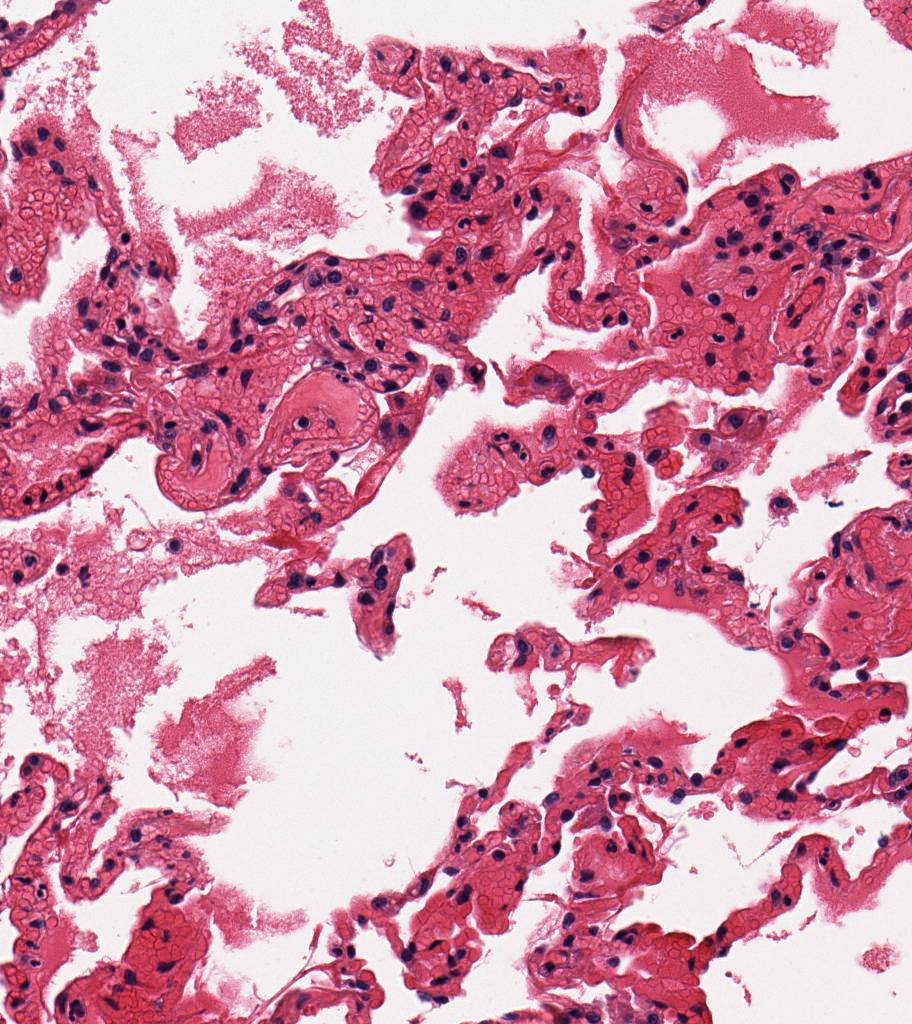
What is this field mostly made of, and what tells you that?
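Alveolus is the structure here. Item one, the walls: thin, branching and folded, they split the field into large, irregular open spaces, and closely packed red blood cells crowd their capillaries.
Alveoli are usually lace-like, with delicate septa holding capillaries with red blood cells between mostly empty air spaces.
Item two, the nuclei: small, dark, round to oval, set singly along the walls.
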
